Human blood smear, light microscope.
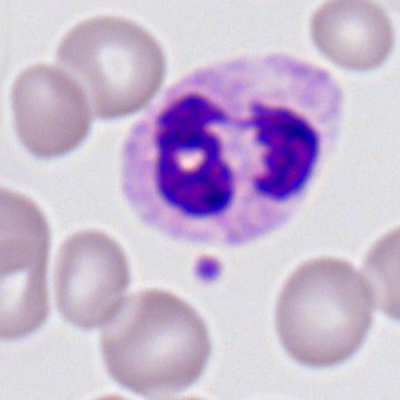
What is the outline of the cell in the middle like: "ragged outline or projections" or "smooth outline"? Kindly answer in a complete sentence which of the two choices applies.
What bounds the cell is a smooth, even outline.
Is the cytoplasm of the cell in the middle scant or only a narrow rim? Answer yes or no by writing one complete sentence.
No, the cytoplasm of this cell is abundant.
